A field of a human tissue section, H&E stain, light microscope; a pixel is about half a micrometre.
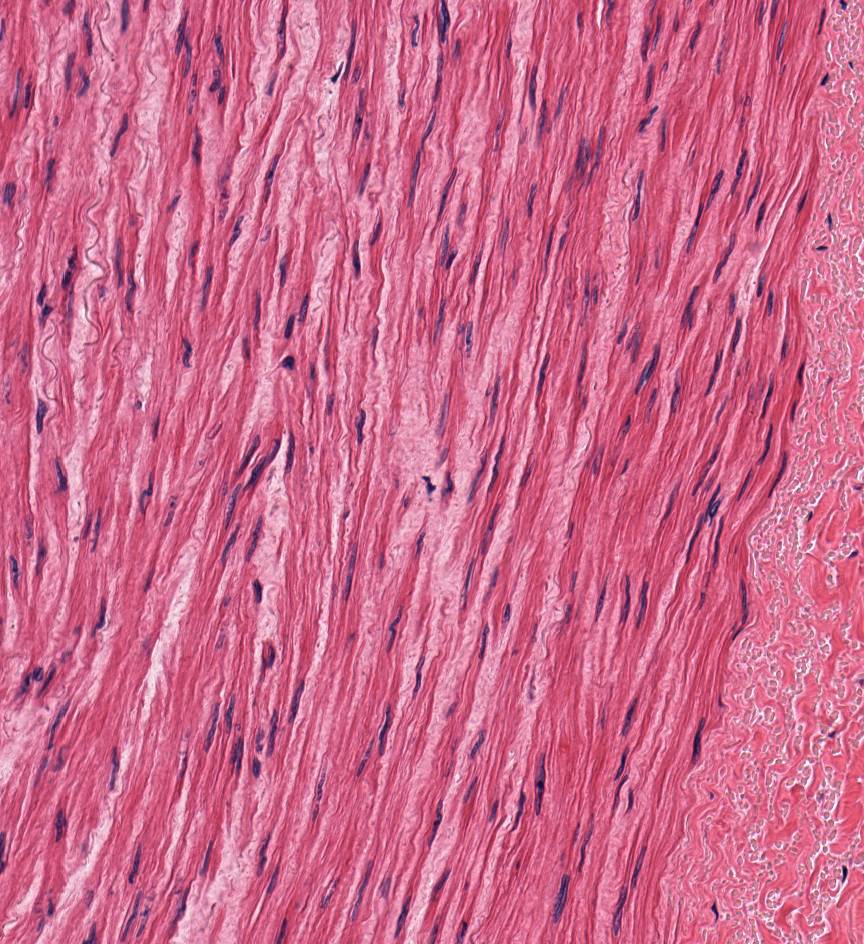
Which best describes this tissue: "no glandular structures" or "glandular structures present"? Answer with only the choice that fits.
No glandular structures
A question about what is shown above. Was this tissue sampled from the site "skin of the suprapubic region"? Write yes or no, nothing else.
no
